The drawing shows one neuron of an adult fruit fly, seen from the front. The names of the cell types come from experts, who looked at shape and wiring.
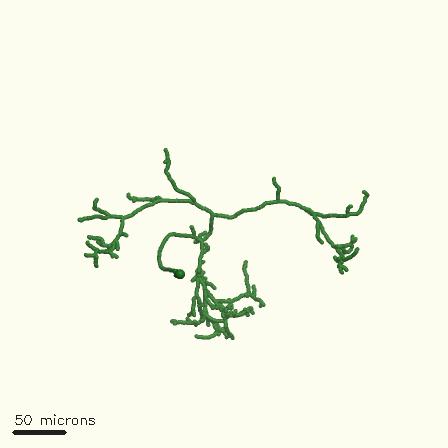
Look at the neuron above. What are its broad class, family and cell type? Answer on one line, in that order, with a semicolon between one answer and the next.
central-brain intrinsic neuron; hemilineage PSa1; VES023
